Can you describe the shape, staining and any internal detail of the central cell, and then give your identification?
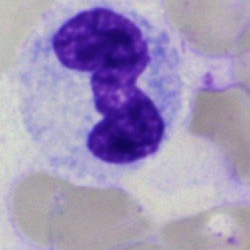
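See how smooth and roughly round the outline is? The nucleus curves into an S-like band that narrows in the middle, and you won't find any nucleoli in it. Fine, faint lilac granules are scattered through the cytoplasm. So that's a band neutrophil.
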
